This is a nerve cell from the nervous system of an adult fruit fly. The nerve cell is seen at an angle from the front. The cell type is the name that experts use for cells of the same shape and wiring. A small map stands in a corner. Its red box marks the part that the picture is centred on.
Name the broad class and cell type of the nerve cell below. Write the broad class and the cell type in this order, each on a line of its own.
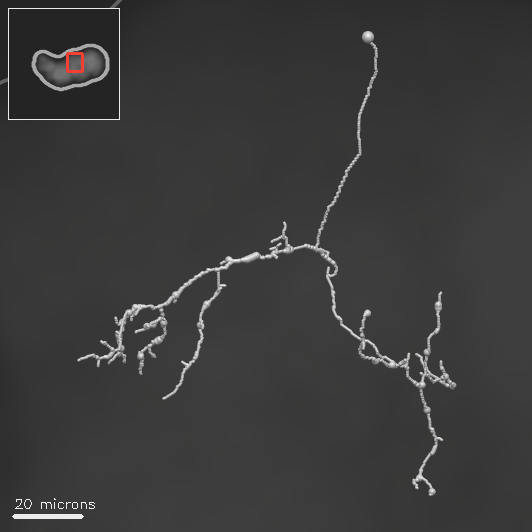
central-brain intrinsic neuron
CB1330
